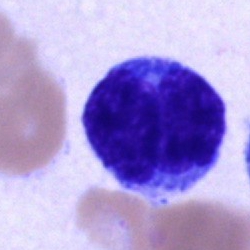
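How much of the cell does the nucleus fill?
Almost all of it.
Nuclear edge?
Small notch at the top.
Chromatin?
Dark purple, coarsely clumped.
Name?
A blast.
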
